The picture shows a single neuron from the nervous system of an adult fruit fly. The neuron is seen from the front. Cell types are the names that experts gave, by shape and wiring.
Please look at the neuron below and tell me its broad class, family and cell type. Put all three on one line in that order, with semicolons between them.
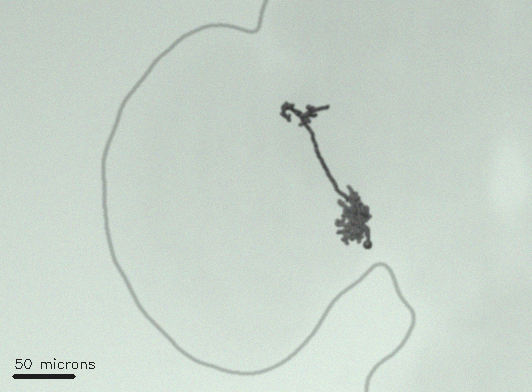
visual projection neuron; LC; LC15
